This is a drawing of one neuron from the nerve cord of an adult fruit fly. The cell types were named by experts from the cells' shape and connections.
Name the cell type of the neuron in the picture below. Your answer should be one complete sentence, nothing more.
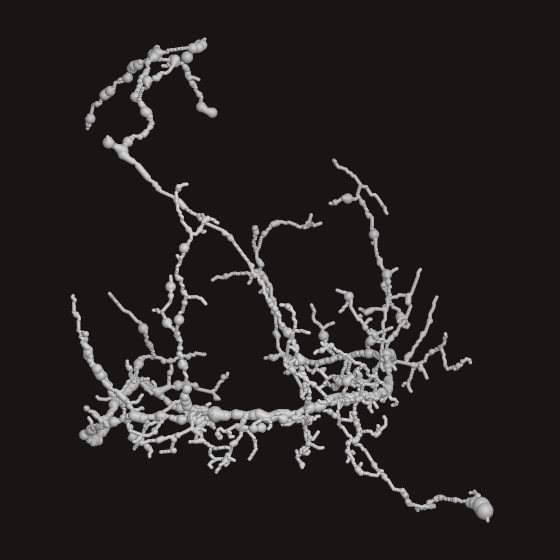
By type, the neuron is IN04B100.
